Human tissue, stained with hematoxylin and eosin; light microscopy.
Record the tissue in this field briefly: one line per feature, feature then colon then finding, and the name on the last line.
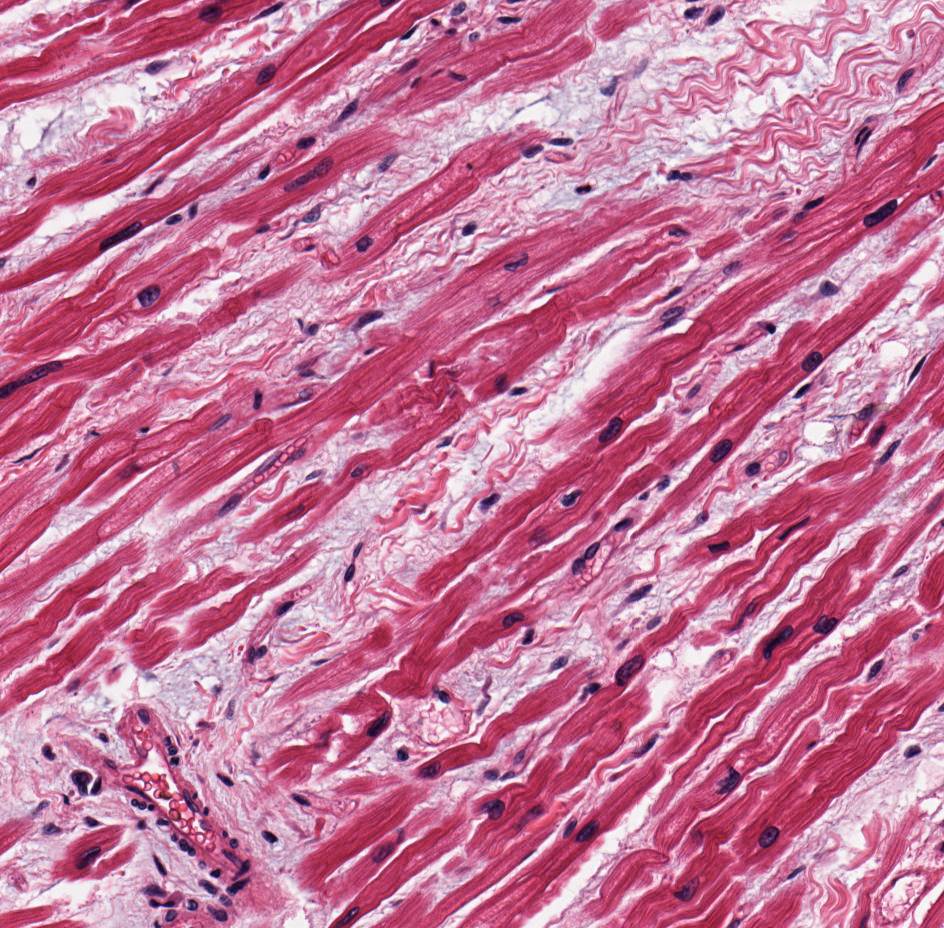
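Muscle nuclei: oval, central within the fibres
Fibres: some branch and join neighbours
Stroma: small dark spindle-shaped nuclei scattered between fibres
Vessel: small, packed with red blood cells, near lower left corner
Name: atrial appendage of the heart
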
